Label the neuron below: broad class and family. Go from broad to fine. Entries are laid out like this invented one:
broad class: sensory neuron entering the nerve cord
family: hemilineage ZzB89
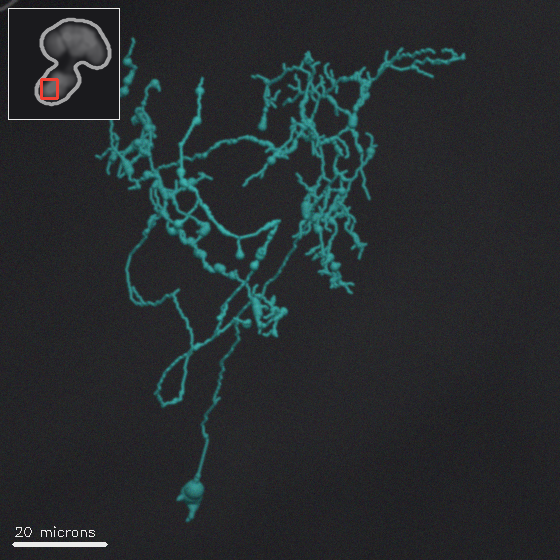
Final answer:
broad class: nerve-cord intrinsic neuron
family: hemilineage 05B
